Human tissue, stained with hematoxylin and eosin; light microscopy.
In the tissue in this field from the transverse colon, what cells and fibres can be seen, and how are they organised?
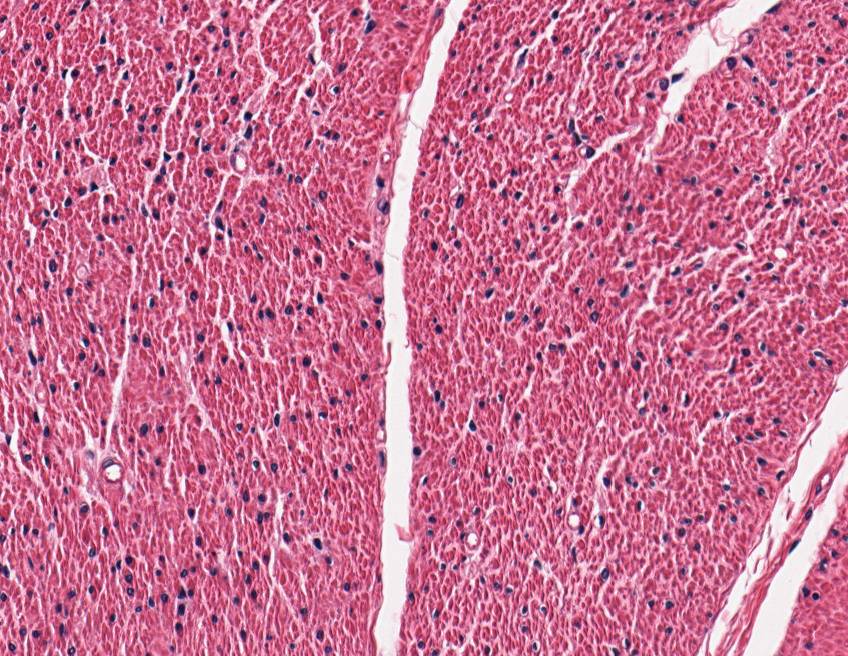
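You'll find a few small round vessel lumina scattered through the muscle, one of them in the lower left quarter. Connective tissue between the muscle cells is scant, just thin pale strands. There are no fat cells, glands or epithelium anywhere.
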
